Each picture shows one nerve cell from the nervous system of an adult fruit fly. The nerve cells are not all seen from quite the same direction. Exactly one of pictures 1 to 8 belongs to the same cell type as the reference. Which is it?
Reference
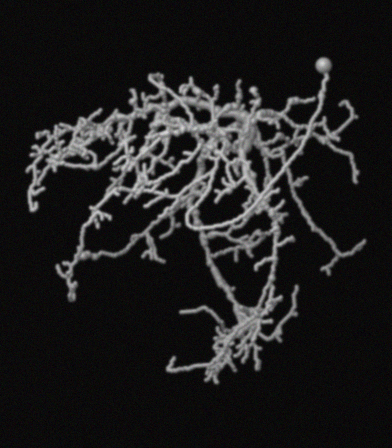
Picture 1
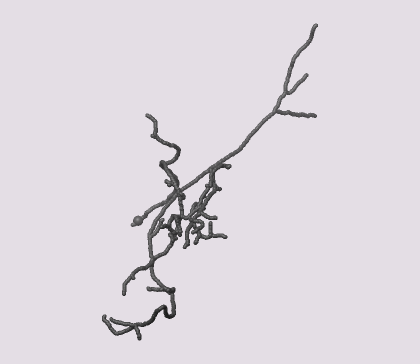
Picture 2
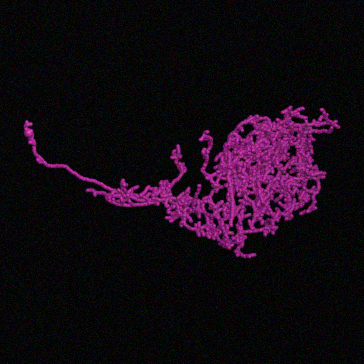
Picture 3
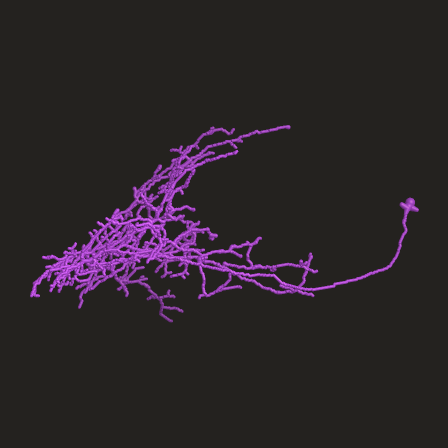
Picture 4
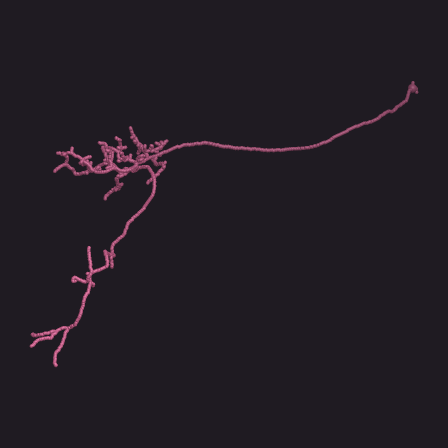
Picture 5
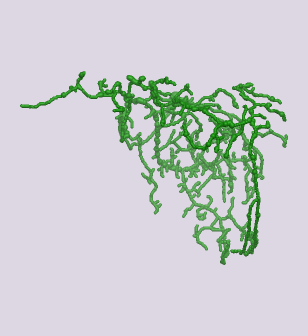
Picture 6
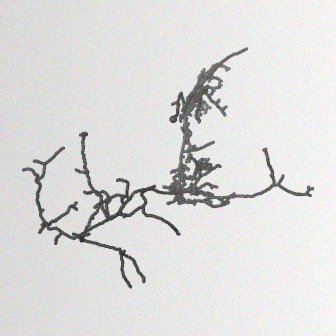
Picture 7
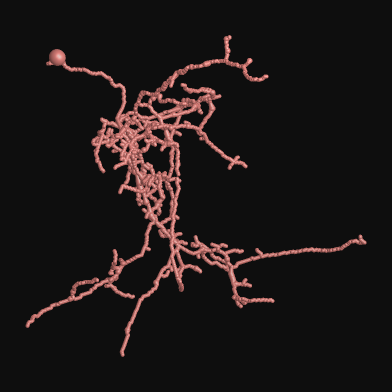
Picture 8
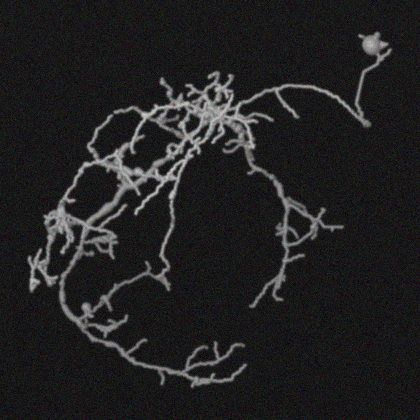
8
